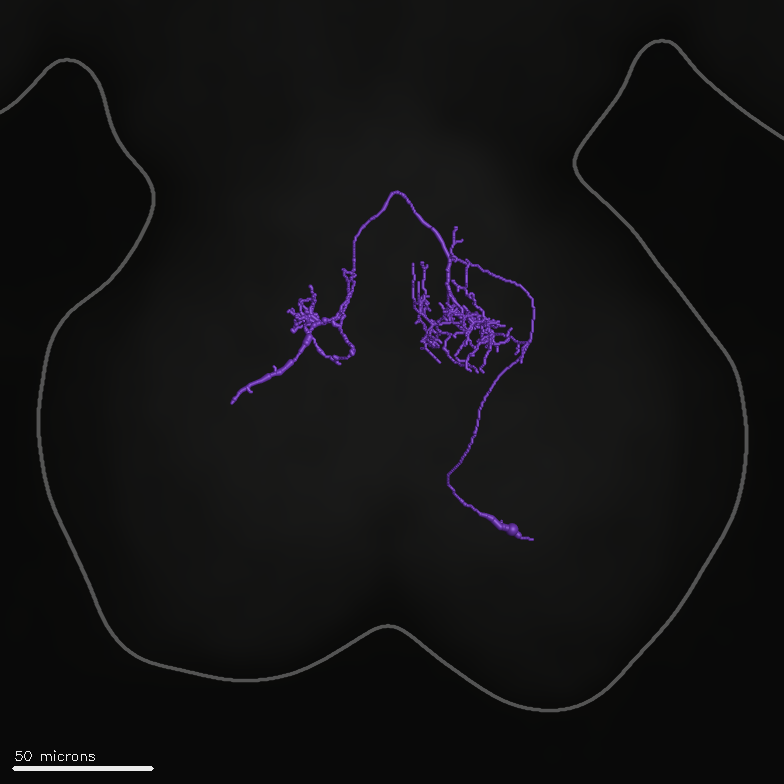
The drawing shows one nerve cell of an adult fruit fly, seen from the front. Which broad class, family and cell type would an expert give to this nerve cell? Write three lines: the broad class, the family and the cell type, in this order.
nerve-cord intrinsic neuron
hemilineage 06A
IN06A018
